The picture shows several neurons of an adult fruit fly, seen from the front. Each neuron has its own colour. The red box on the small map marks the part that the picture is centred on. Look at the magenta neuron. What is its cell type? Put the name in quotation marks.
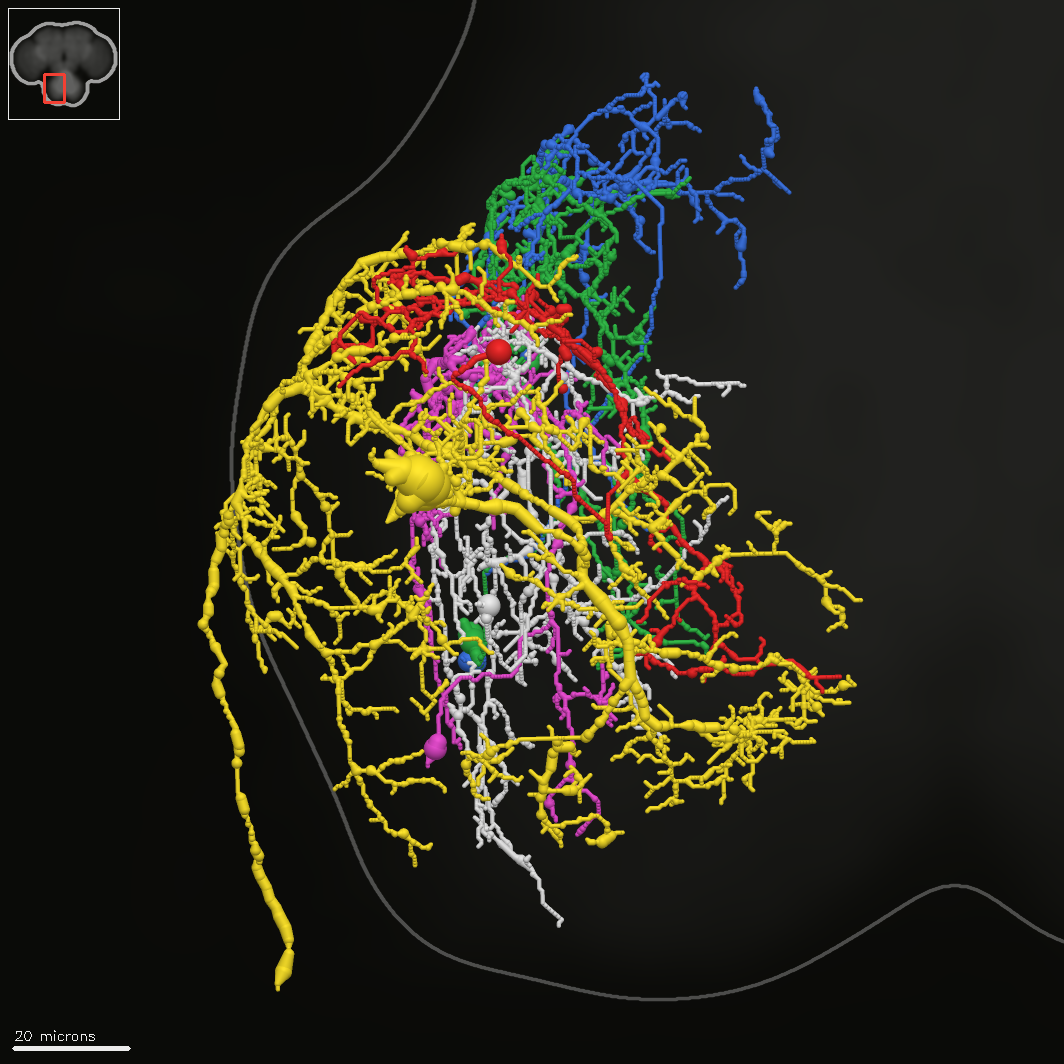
"IN08A039"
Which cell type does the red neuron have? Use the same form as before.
"IN08A049"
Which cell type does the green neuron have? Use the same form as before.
"IN08A022"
